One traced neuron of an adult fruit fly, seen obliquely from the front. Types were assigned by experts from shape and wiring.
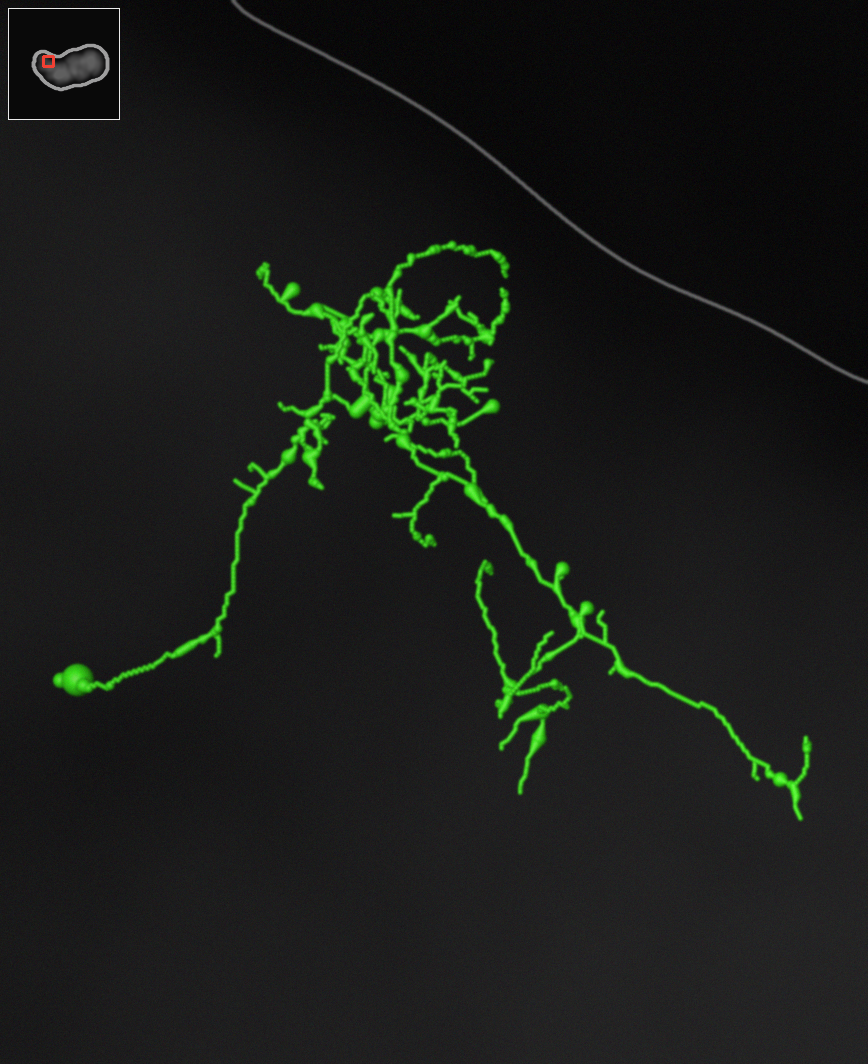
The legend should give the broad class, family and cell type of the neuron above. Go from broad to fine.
nerve-cord intrinsic neuron; hemilineage 02A; IN02A064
